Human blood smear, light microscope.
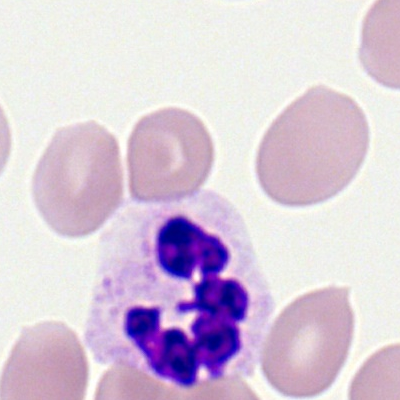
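Segmented neutrophil: the nucleus here is split into several separate lobes, joined, as far as I can tell, by thin strands of nuclear material. Its cytoplasm looks pale pinkish-lilac, and the outline is irregular and somewhat angular rather than round.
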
